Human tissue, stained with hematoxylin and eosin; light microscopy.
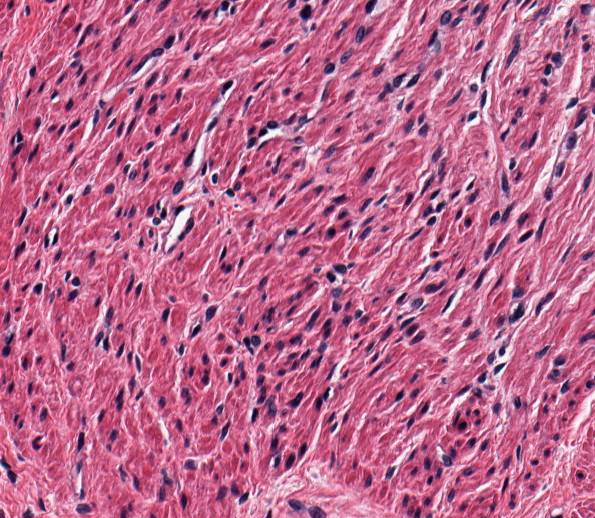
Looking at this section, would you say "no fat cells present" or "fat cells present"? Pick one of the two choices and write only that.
No fat cells present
